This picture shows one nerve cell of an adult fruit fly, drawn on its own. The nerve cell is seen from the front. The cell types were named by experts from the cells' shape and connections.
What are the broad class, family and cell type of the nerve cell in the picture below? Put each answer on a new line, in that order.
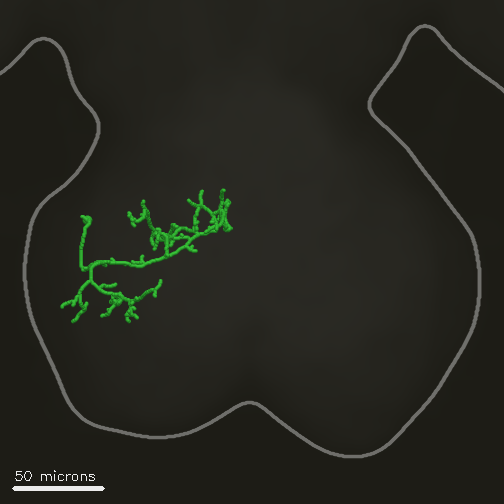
nerve-cord intrinsic neuron
hemilineage 21A
IN21A064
